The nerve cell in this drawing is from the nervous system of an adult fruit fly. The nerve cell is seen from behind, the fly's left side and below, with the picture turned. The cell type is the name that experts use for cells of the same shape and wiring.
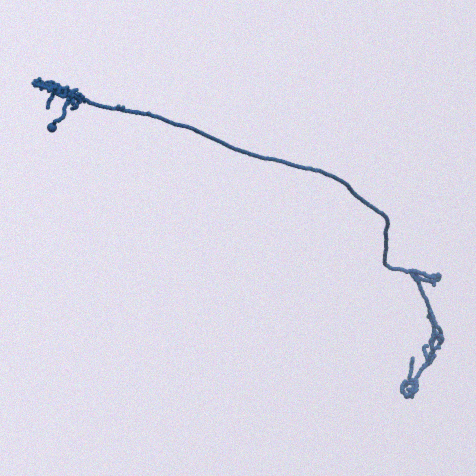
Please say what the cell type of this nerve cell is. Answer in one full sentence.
This nerve cell has been assigned cell type ANXXX410.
